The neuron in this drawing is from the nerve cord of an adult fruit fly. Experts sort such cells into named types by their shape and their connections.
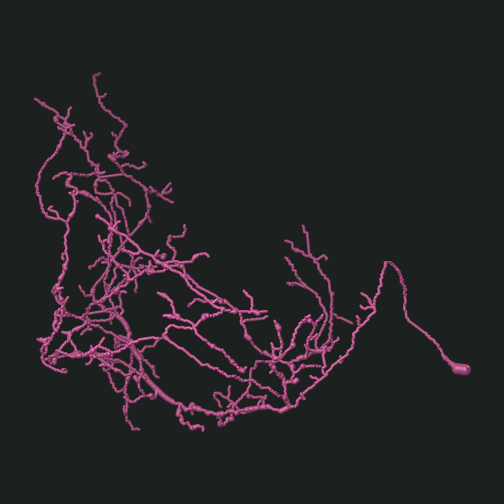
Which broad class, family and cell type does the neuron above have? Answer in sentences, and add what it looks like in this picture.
This is a nerve-cord intrinsic neuron. Its family is hemilineage 03A. It is of cell type IN03A051. Dozens of branch ends can be seen. In this view it is about as wide as it is tall.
